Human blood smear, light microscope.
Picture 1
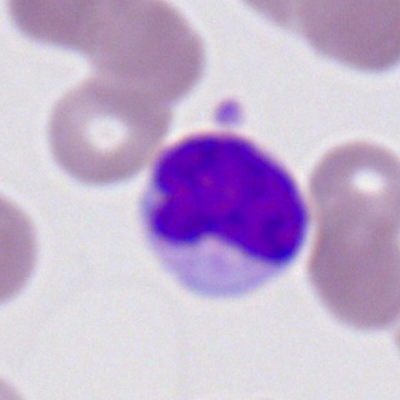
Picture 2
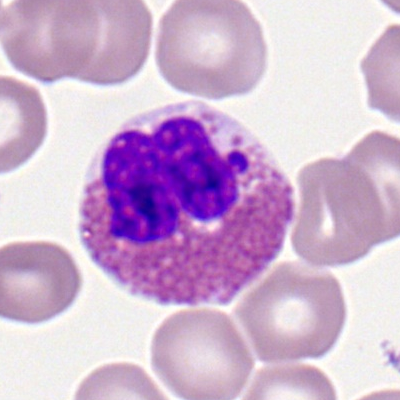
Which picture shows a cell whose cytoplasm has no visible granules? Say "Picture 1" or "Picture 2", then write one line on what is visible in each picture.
Picture 1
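Picture 1: No distinct granules are seen in the cytoplasm.
Picture 2: The cytoplasm is packed with many round pink-orange granules.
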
